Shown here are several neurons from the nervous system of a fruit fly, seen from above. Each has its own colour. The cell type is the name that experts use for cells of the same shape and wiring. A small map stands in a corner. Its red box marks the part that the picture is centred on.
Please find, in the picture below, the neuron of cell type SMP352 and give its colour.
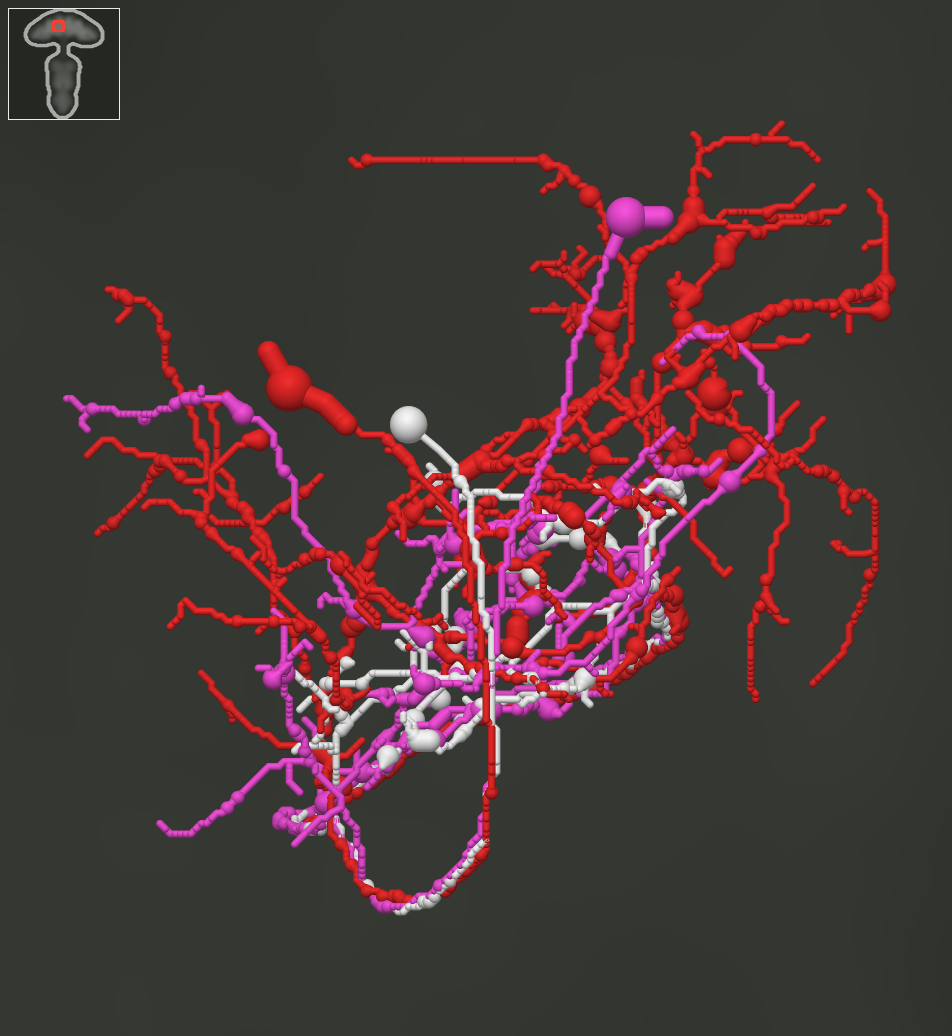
white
